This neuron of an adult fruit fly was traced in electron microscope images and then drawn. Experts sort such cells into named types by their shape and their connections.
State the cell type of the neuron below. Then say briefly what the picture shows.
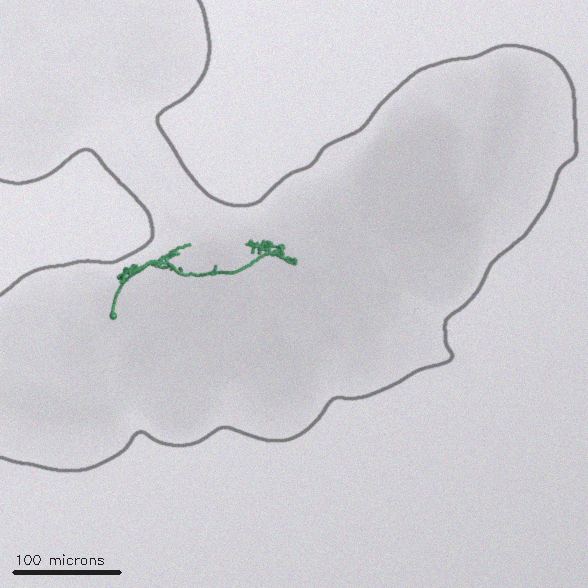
Its cell type is CB3118. Its broad class is central-brain intrinsic neuron. Its cell body lies on the left of the picture. From left to right in the picture it spans about 170 microns.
